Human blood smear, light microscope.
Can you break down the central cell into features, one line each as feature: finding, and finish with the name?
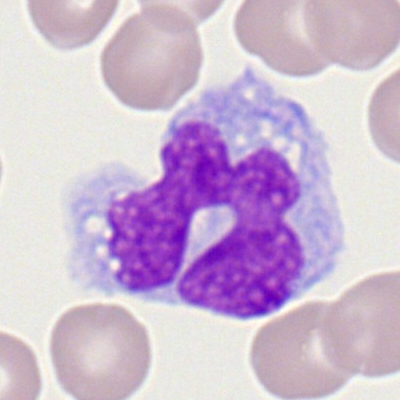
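Nucleus: deeply folded, you'll spot a pale notch cutting in from the lower edge.
Chromatin: deep purple, mottled and lacy.
Cytoplasm: pale greyish-blue.
Vacuoles: several small clear ones in the cytoplasm.
Name: monocyte.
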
